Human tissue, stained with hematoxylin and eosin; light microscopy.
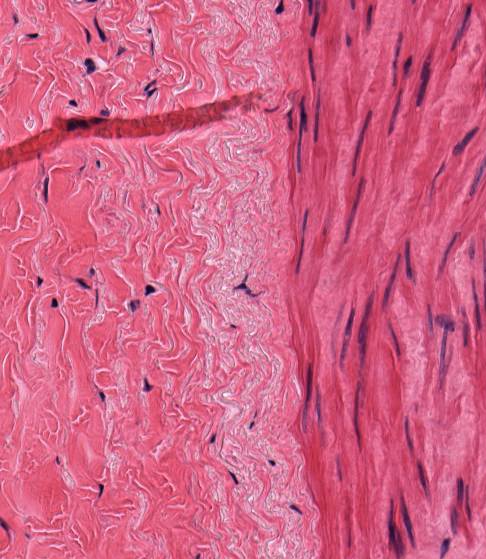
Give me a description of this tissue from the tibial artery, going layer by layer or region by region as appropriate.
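On the left, in the collagenous zone, I find nuclei sparse and widely scattered; they're small, dark and angular, as in fibroblasts. Moving right, into the smooth muscle, the nuclei become more numerous, and they're elongated and cigar-shaped.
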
